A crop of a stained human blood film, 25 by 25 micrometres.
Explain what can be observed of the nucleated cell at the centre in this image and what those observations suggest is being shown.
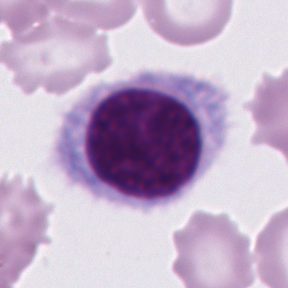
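Look first at the edge of this cell: fine hair-like projections fringe the cytoplasmic margin. The whole cell measures about 16 by 12 micrometres. Its nucleus is round, about 10 micrometres across, with no indentation, notch or lobes, and it fills about 60% of the cell's area. The chromatin is dark purple and densely stained, with small paler specks, and the cytoplasm is pale blue-grey. This is a hairy cell.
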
